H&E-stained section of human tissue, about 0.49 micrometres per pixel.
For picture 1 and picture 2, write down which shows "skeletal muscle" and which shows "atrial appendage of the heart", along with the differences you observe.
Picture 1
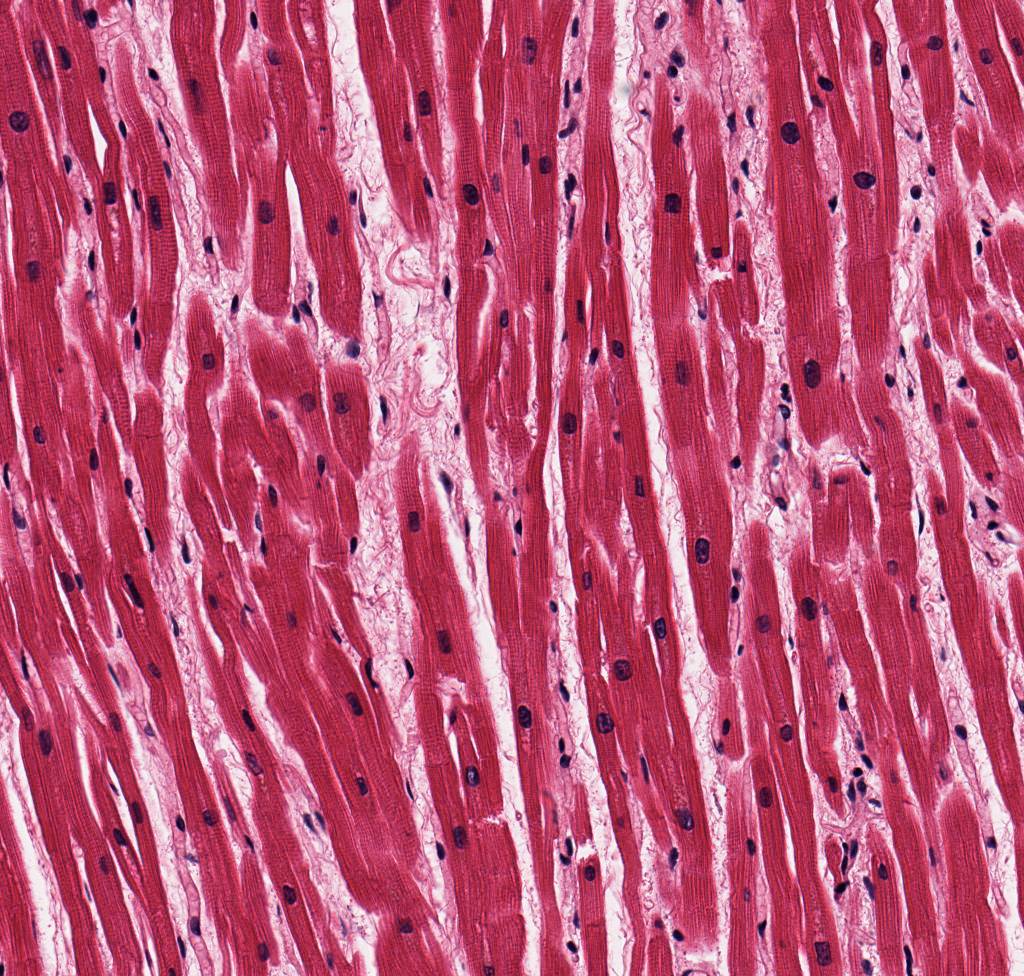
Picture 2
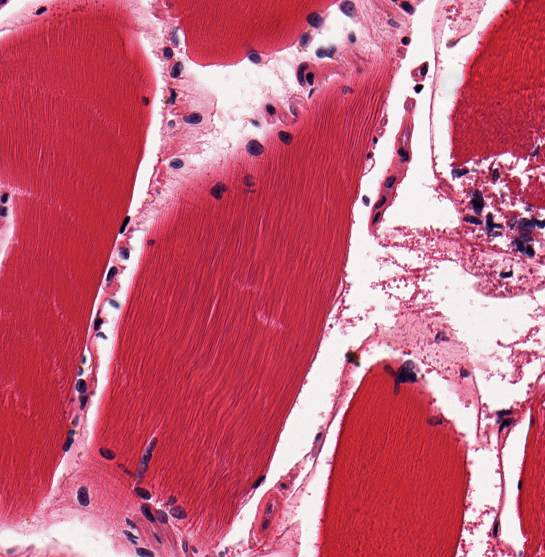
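Looking at the two, the atrial appendage of the heart is in picture 1 and skeletal muscle is in picture 2. In picture 1, long muscle fibres run in parallel, roughly top to bottom, and many of them branch and join their neighbours. Fine cross-striations cross these fibres, whose cytoplasm stains deep red. In picture 2, fine parallel lines run along the length of the central fibre. Its nuclei are small, dark and oval, and they sit at the edges of the fibres. Between fibres lie thin strands of pale pink loose connective tissue with elongated nuclei, and wide white clefts, a shrinkage artefact, separate the fibres from that tissue.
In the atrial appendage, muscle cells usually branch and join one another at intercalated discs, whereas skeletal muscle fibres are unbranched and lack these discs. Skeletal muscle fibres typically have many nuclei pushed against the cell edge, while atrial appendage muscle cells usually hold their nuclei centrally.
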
